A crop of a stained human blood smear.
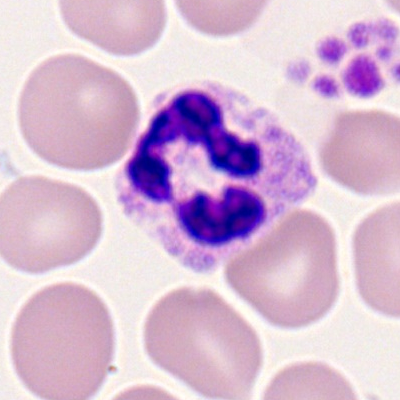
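Segmented neutrophil, the central cell of a stained human blood smear under the light microscope. The nucleus is divided into several connected lobes arranged in a ring around a pale central area, with no nucleoli visible. Fine lilac granules are spread evenly through the cytoplasm, which shows no vacuoles.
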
